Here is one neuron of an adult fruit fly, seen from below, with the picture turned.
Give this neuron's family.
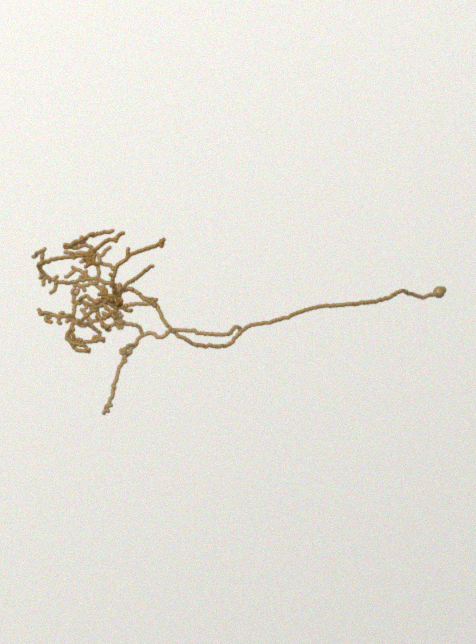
hemilineage LHl2_dorsal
